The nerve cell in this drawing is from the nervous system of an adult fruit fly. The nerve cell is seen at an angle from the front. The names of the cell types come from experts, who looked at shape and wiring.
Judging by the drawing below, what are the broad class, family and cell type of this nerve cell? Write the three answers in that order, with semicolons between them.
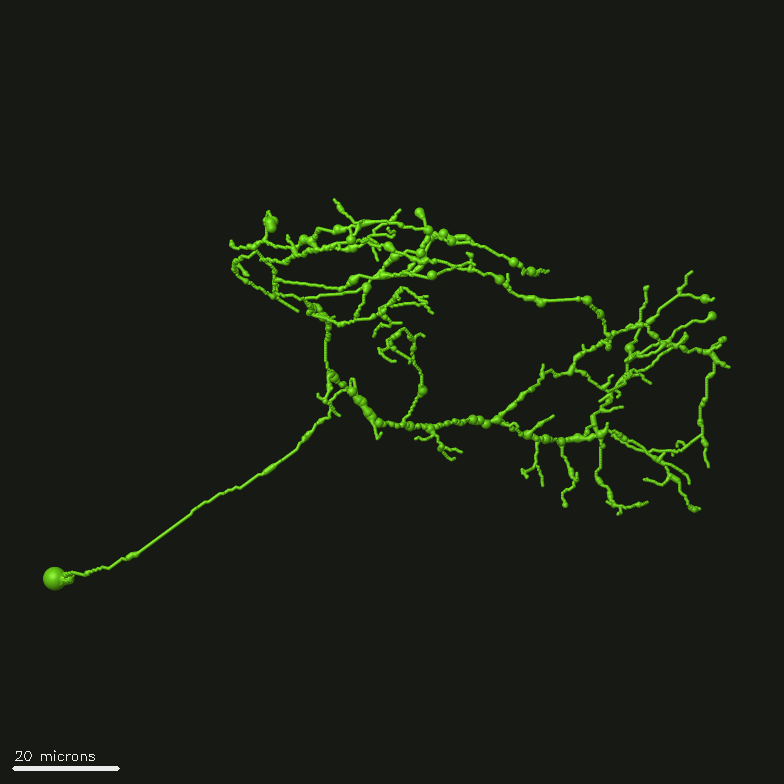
central-brain intrinsic neuron; hemilineage LALa1_anterior; LAL056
